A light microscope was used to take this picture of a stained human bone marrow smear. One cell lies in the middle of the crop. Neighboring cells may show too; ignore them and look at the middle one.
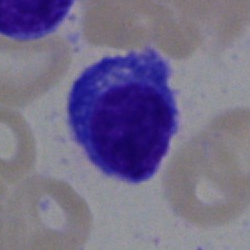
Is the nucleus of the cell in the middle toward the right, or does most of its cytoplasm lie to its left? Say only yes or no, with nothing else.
Yes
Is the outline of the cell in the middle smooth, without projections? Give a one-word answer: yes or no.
No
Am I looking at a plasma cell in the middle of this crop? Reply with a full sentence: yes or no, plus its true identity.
Yes, the cell at the midpoint of the crop is a plasma cell.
